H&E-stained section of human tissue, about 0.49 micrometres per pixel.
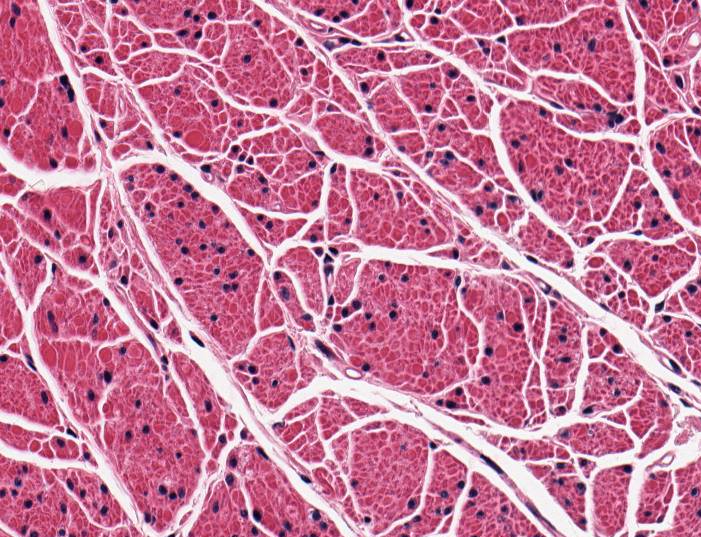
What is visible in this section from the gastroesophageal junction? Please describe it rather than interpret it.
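Look first at how the whole field is muscle cut in cross-section, gathered into bundles of varying size. Now focus on a single bundle: the cell profiles there are small, polygonal and tightly packed. Notice that their cytoplasm stains bright pink. You won't find any fat cells in this field.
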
